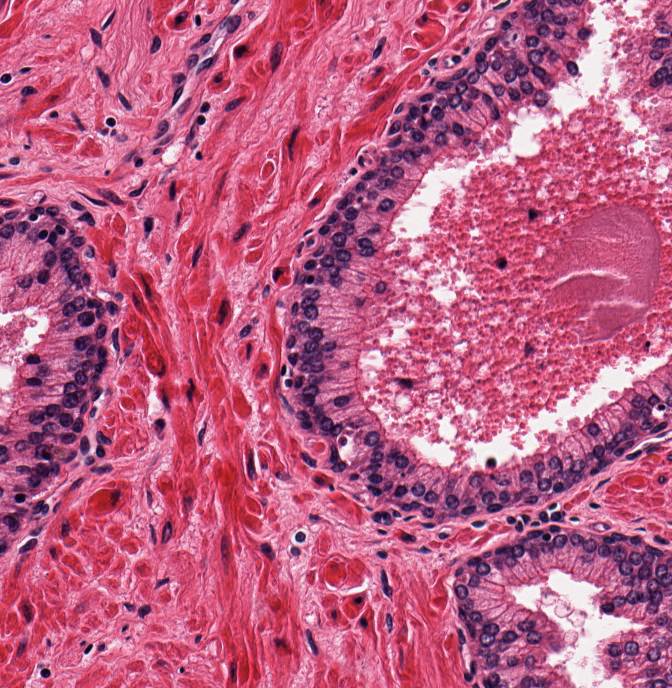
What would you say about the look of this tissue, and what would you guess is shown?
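A broad stromal band separates gland profiles: left edge, right centre, bottom right. Tall columnar cells line them, with crowded, layered, dark oval nuclei mostly basal and pale pink luminal cytoplasm. The right-centre lumen holds, upper right, a smooth, homogeneous pink mass. It is prostate.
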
